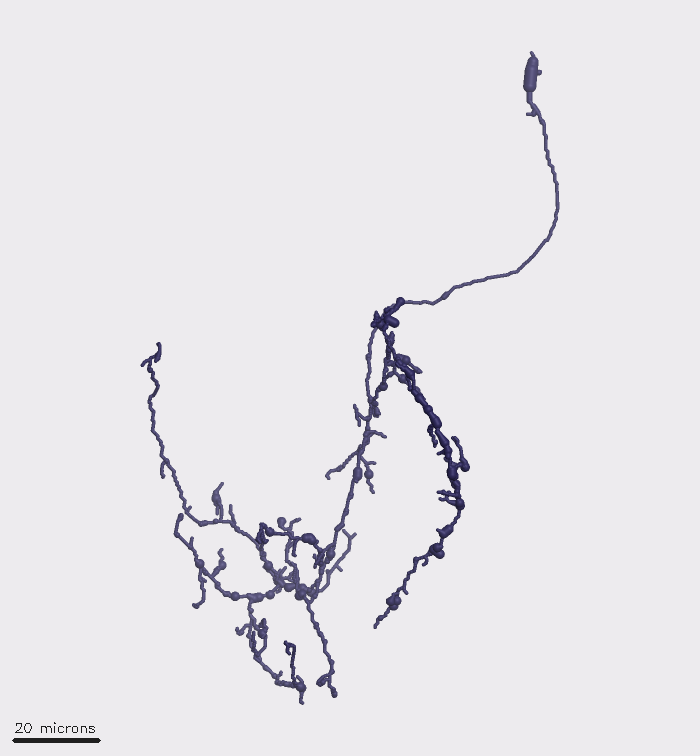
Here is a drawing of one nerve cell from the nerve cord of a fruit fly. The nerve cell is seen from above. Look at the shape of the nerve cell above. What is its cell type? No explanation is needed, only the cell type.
IN14A059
